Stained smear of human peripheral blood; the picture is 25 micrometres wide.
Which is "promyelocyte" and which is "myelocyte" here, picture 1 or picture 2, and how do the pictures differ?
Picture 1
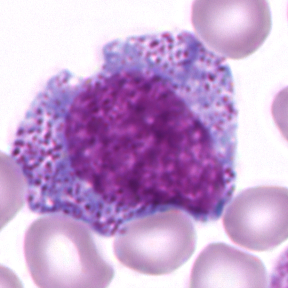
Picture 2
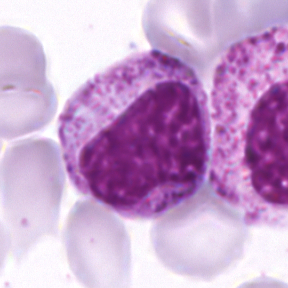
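Picture 1 shows a promyelocyte, and picture 2 a myelocyte. Comparing outlines, I find the first cell's edge irregular and ragged, whereas the second's is rounded and smooth. In picture 1 the nucleus sits off-centre toward the right, so the broadest band of cytoplasm lies on the left. Both have mottled purple chromatin; in the first it shows scattered darker and lighter patches, in the second it is dark with small paler spots. The first cell's granules are discrete, with pale cytoplasm between them, while the second has many small purple granules throughout pale lilac-pink cytoplasm.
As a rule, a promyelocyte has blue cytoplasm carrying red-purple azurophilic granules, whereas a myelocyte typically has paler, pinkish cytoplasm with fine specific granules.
The lilac-pink cytoplasm in picture 2 agrees with that.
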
